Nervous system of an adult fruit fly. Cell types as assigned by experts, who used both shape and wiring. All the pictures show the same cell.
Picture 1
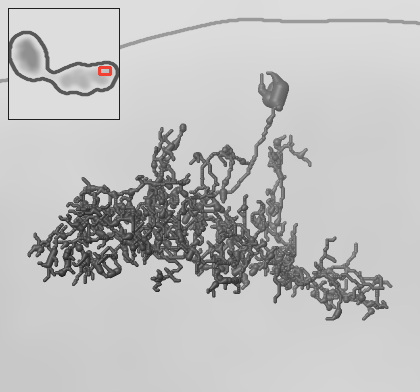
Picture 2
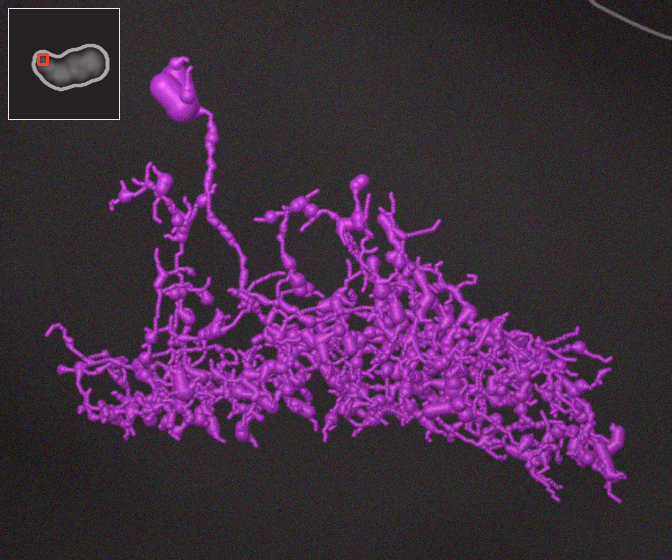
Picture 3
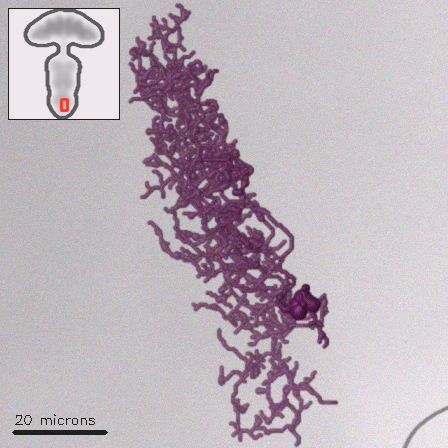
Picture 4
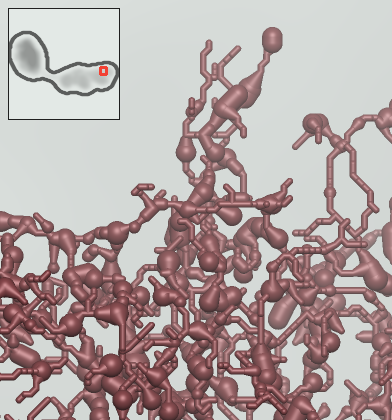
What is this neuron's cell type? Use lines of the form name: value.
cell type: INXXX316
